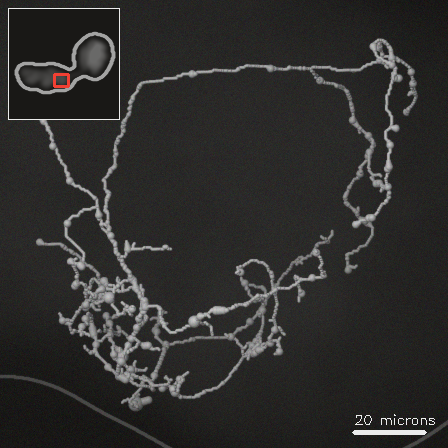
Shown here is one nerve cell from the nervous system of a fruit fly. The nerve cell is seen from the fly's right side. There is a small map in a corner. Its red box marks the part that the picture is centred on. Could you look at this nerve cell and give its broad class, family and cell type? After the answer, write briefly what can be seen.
This is a nerve-cord intrinsic neuron. The family is hemilineage 04B. It is of cell type IN04B078. From left to right in the picture it spans about 110 microns. Dozens of branch ends can be seen.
